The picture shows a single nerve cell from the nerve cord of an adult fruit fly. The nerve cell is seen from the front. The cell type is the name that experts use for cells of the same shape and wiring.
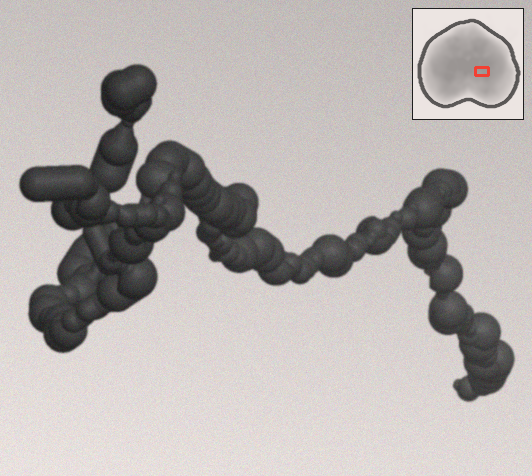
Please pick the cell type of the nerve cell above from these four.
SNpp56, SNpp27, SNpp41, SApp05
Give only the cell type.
SNpp56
